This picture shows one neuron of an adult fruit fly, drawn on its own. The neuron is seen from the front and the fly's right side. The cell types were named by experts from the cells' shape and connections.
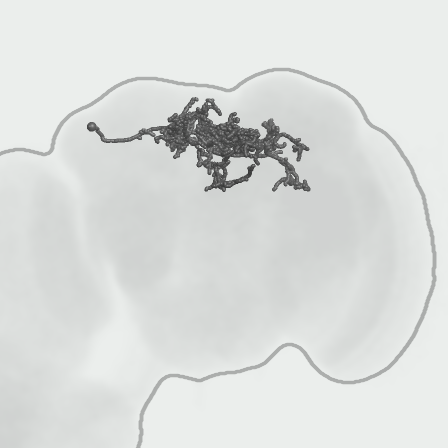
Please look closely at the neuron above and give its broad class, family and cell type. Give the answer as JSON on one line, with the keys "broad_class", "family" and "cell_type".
{"broad_class": "central-brain intrinsic neuron", "family": "hemilineage DL1_dorsal", "cell_type": "SMP178"}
